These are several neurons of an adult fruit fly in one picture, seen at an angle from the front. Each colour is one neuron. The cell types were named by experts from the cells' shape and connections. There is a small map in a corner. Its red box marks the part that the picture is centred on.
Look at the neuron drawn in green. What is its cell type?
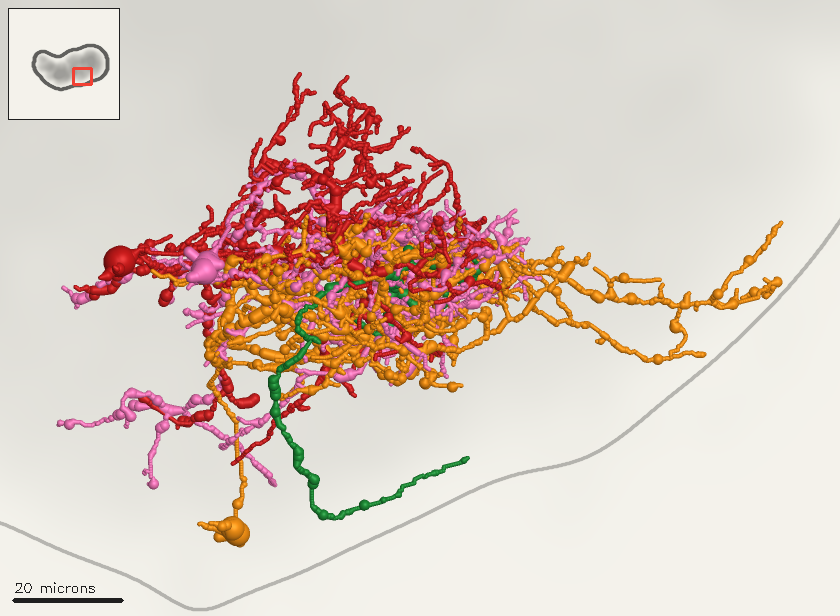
aPhM1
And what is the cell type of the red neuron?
GNG165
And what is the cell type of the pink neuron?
GNG172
